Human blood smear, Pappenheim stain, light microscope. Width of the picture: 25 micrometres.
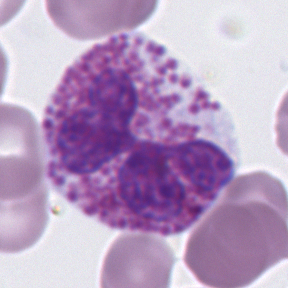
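Eosinophil, about 17 micrometres across, in a stained smear of human peripheral blood under the light microscope. Coarse, round, reddish-purple granules of fairly even size pack the cytoplasm. Toward the upper right they are sparser, and pale cytoplasm shows between them. The chromatin is dark purple and coarsely clumped.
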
